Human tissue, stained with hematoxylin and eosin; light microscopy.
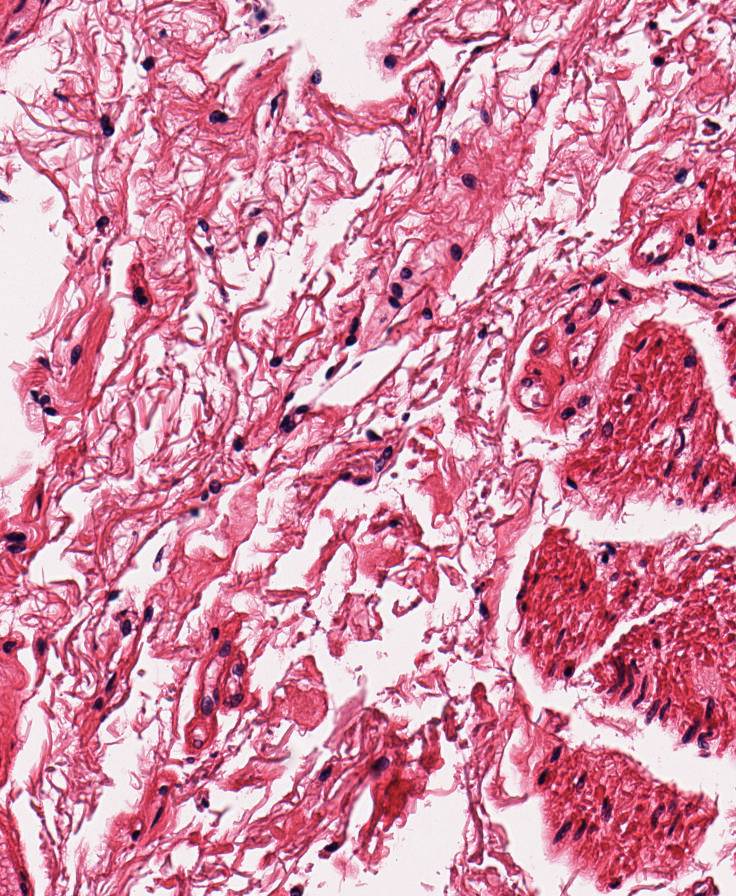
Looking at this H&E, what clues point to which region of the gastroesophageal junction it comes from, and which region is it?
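Loose connective tissue fills the left and centre of the field, while compact muscle bundles, staining a deeper red, lie along the right side. Its collagen fibres are thin, wavy and loosely arranged, with pale spaces between them.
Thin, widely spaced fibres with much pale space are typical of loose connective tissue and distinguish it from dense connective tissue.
Small, dark, spindle-to-oval nuclei are sparsely scattered through the stroma.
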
